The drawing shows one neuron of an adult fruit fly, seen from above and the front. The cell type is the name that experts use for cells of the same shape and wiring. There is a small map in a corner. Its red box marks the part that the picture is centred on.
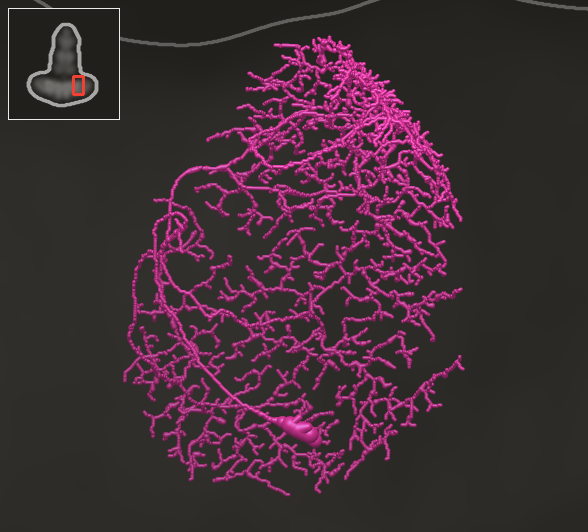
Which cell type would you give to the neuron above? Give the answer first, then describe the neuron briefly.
Its cell type is Li29. This is an optic-lobe intrinsic neuron. Its cell body lies at the bottom of the picture. More than a hundred branch ends can be seen.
